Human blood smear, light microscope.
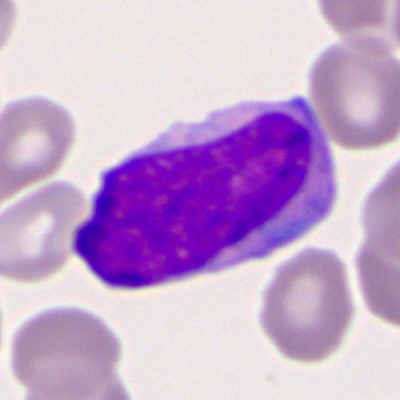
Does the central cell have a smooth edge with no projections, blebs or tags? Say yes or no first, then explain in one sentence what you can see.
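No. The upper edge of the cell is slightly ragged.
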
